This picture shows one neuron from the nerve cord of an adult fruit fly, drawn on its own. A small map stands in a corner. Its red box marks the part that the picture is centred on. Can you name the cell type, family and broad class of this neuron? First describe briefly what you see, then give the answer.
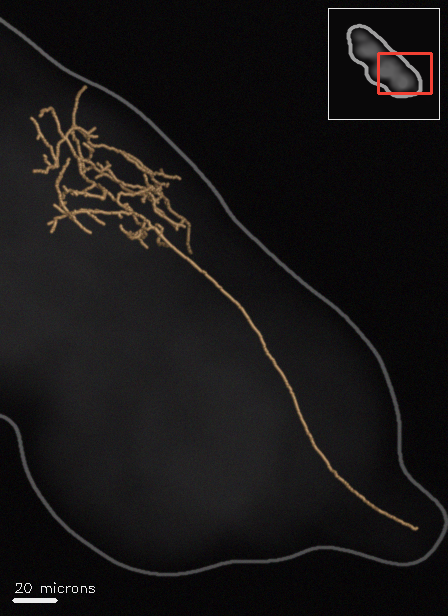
No cell body is drawn. From top to bottom in the picture it spans about 200 microns. The cell type is DNa08. The family is hemilineage WEDd1. This is a descending neuron.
